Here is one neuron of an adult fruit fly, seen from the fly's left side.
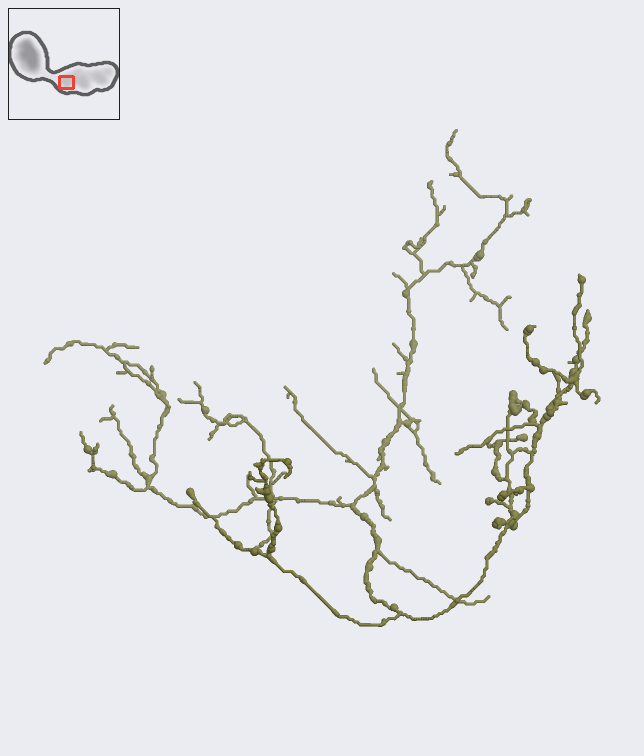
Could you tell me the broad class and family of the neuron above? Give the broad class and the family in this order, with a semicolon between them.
nerve-cord intrinsic neuron; hemilineage 01B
